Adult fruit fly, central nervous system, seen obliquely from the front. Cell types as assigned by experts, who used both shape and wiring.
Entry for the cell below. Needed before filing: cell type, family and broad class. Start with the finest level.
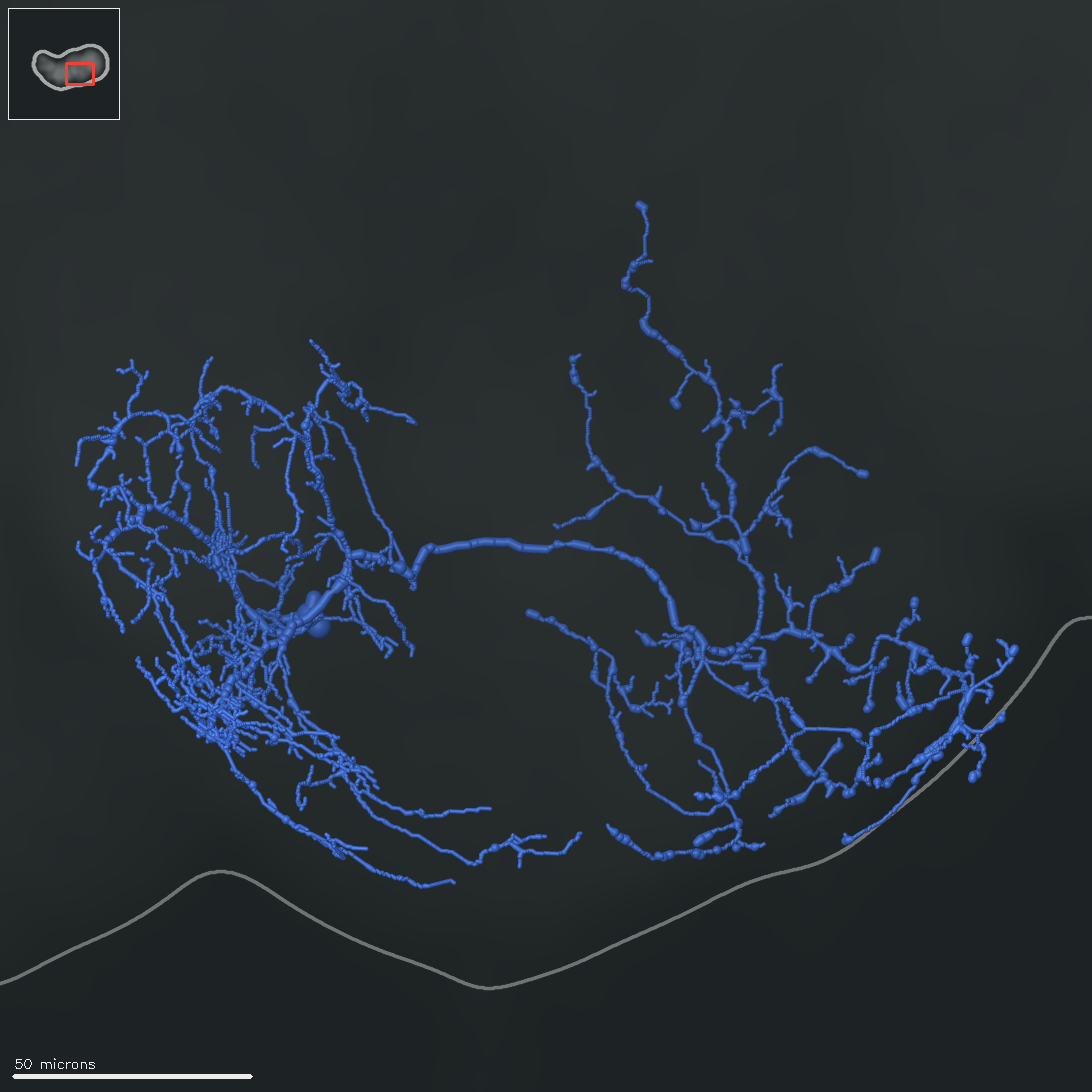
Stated: GNG557; hemilineage LB19; central-brain intrinsic neuron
